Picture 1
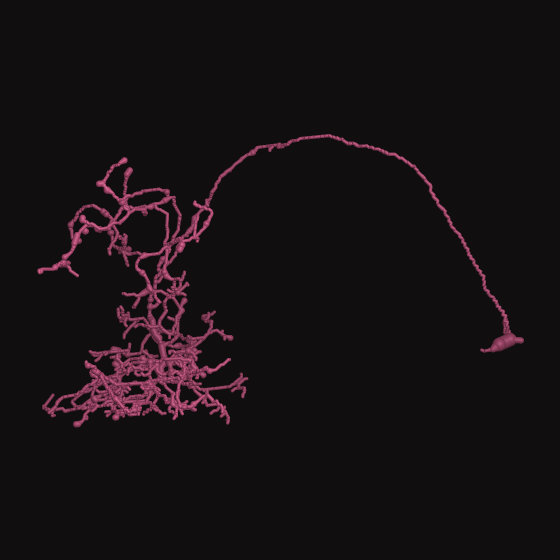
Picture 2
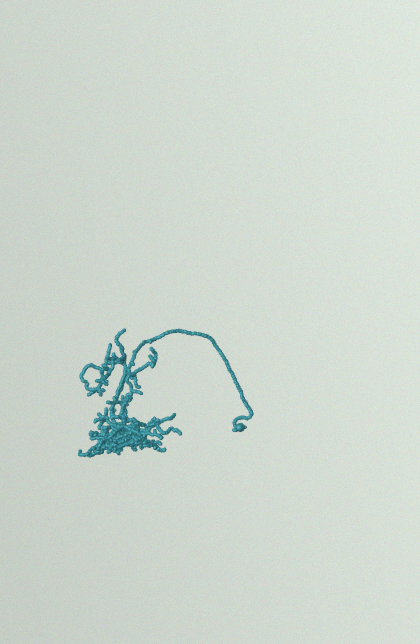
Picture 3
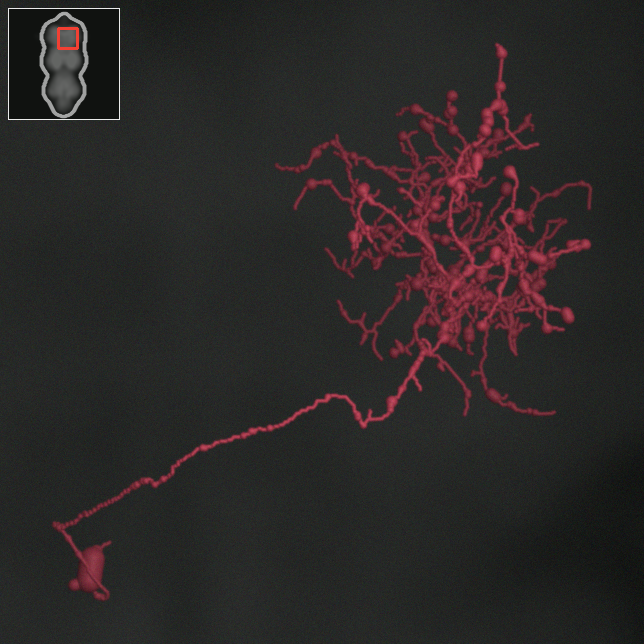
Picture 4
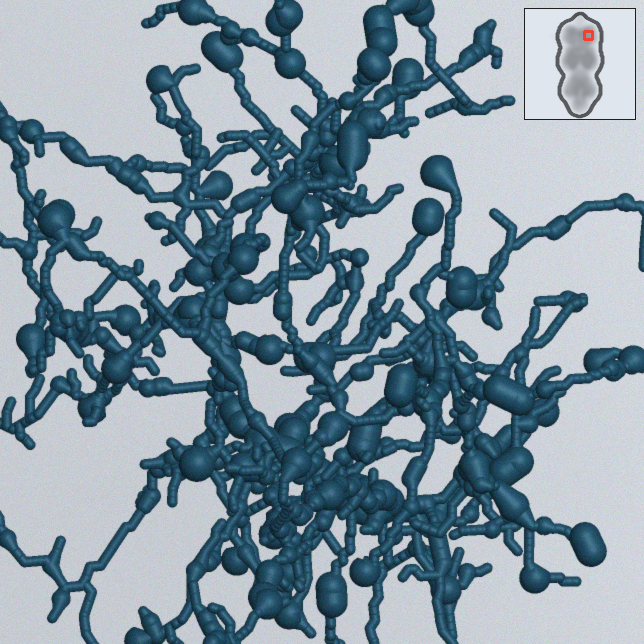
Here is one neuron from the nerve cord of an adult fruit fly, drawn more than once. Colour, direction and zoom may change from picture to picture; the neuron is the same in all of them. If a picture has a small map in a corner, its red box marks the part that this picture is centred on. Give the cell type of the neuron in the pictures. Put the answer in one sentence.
The cell type is IN12B036.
